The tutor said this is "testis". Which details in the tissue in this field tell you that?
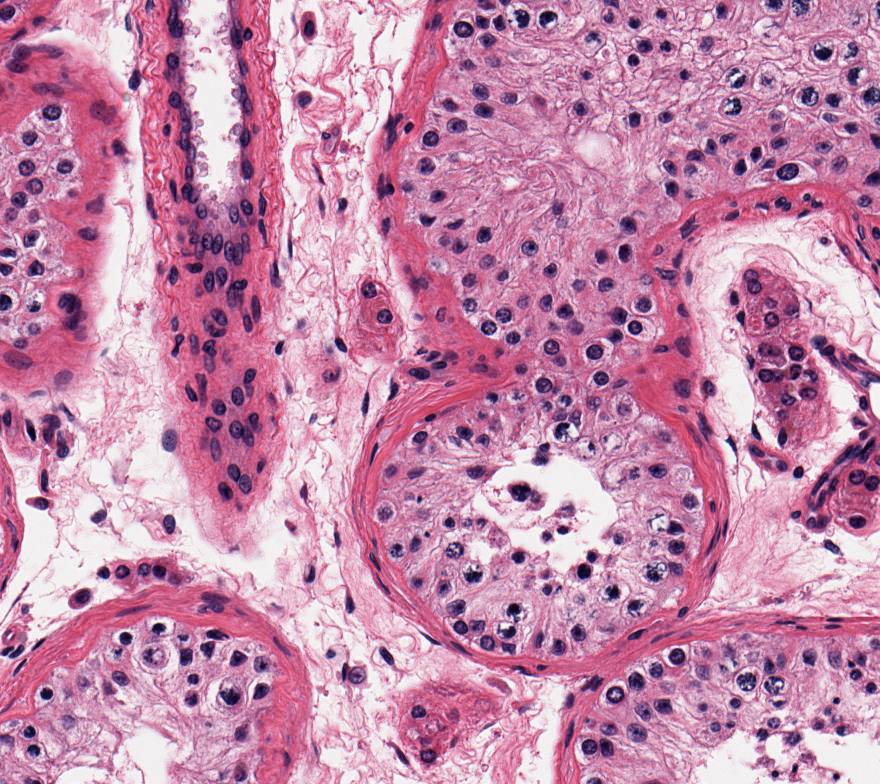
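The picture agrees with testis: the field is filled with rounded tubules cut in cross section, separated by loose, pale stroma.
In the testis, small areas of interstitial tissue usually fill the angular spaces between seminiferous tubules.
Each tubule has a thick, eosinophilic wall holding flattened, elongated nuclei.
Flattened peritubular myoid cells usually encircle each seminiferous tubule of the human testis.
The lining is a stratified epithelium several cells deep, and many cells within have large round nuclei with coarse, dark chromatin and pale cytoplasm.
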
